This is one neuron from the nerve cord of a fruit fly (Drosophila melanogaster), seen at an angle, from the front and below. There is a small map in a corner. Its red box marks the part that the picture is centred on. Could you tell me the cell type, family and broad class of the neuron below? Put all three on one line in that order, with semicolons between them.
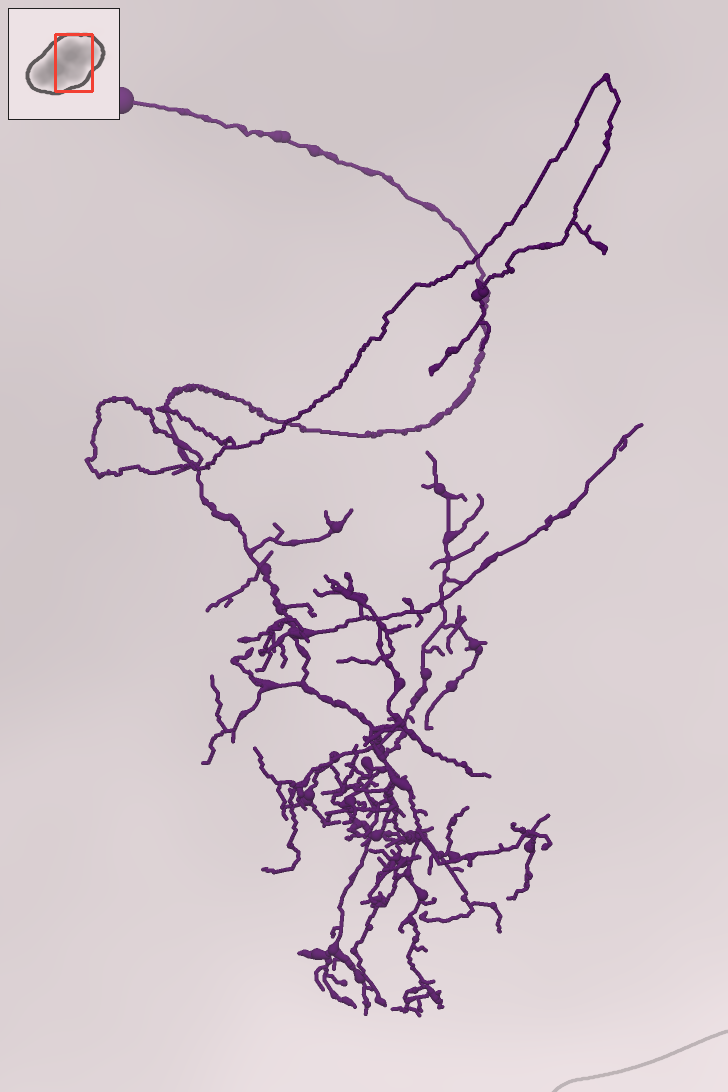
IN23B089; hemilineage 23B; nerve-cord intrinsic neuron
